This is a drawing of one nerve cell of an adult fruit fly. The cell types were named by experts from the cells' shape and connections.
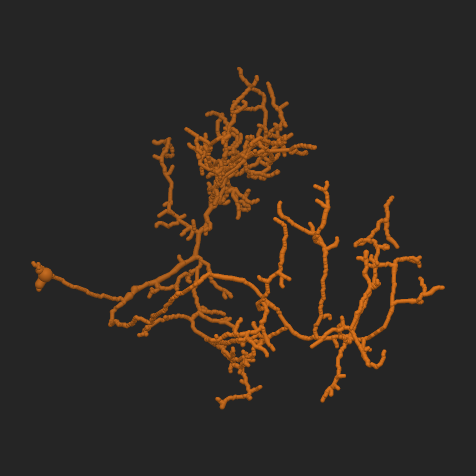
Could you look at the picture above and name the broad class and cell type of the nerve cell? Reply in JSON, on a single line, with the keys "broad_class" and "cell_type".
{"broad_class": "central-brain intrinsic neuron", "cell_type": "VES107"}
